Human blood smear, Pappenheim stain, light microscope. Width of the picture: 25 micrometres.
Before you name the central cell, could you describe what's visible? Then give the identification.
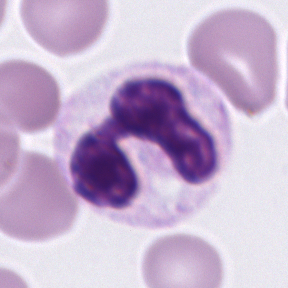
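First, the nucleus: it is curved into a horseshoe with its opening facing downward. Second, it narrows to a thinner bridge at its upper left part. Third, the cytoplasm is abundant and pale pinkish-lilac. Fourth, fine, faint lilac granules are scattered through it. Last, the name: segmented neutrophil.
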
